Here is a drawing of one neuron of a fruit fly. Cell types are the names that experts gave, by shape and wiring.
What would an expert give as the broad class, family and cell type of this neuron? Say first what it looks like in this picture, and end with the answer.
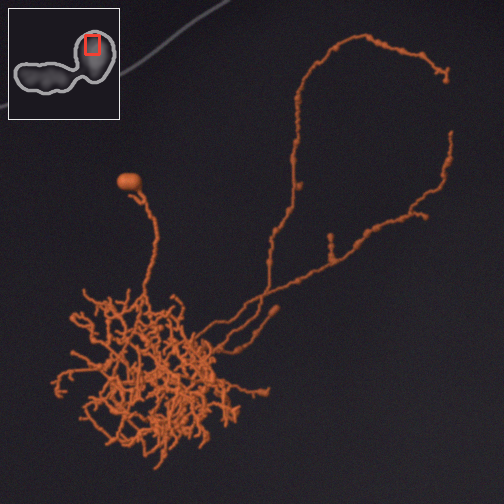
The picture shows dozens of branch ends. As drawn here it is about as wide as it is tall. Its broad class is visual projection neuron. Its family is hemilineage VPNp&v1_posterior. The cell type is LoVP57.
